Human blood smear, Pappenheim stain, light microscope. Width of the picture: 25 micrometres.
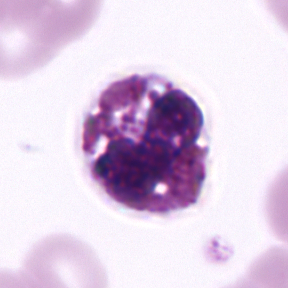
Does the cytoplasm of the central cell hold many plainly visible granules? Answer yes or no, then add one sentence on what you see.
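Yes. The cell is packed with coarse dark purple granules.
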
